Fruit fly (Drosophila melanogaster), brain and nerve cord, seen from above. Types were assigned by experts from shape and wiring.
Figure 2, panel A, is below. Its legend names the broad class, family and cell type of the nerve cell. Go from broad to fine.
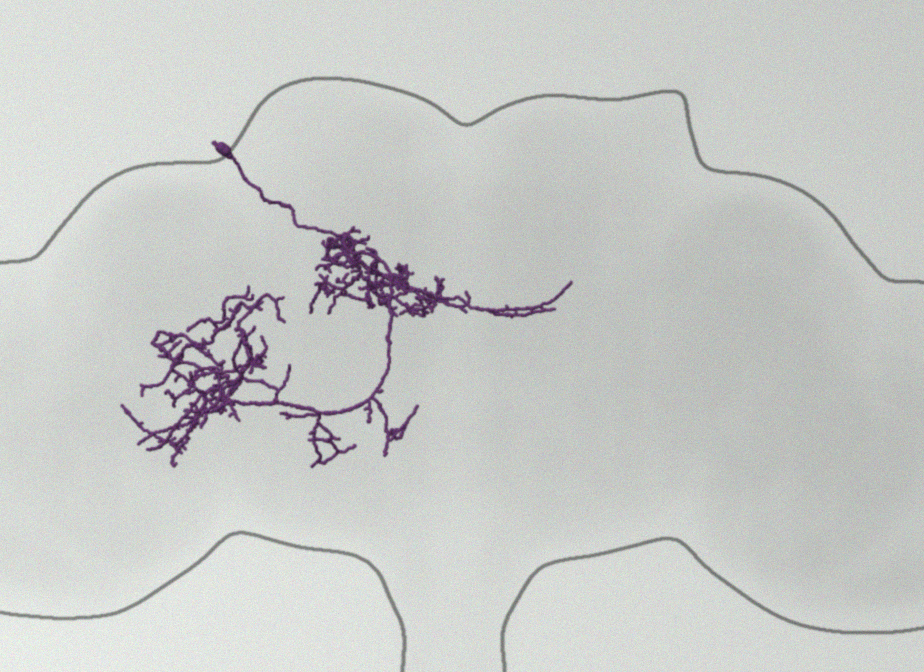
central-brain intrinsic neuron; hemilineage ALl1_ventral; SLP236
